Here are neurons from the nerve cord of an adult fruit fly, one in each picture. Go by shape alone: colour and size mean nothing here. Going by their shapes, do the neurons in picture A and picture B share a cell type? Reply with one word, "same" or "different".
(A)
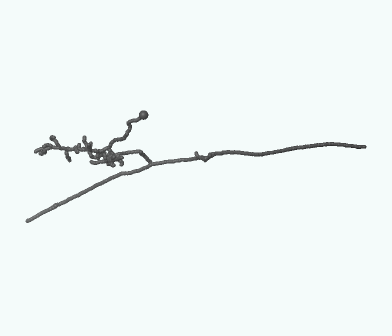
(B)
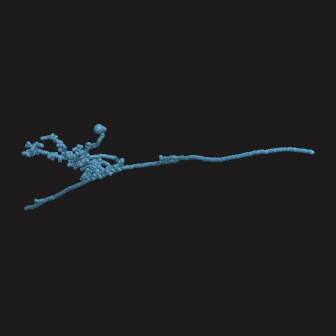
same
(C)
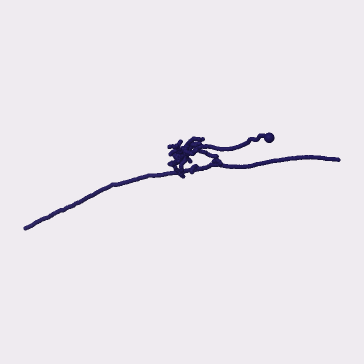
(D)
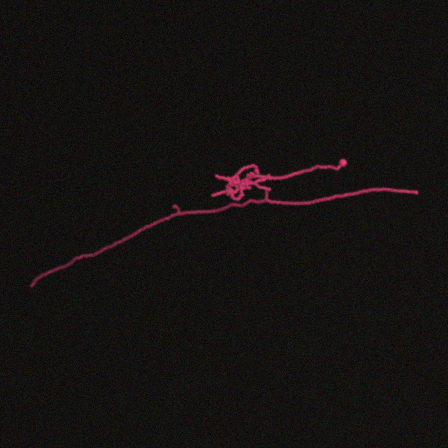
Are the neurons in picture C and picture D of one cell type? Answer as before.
same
